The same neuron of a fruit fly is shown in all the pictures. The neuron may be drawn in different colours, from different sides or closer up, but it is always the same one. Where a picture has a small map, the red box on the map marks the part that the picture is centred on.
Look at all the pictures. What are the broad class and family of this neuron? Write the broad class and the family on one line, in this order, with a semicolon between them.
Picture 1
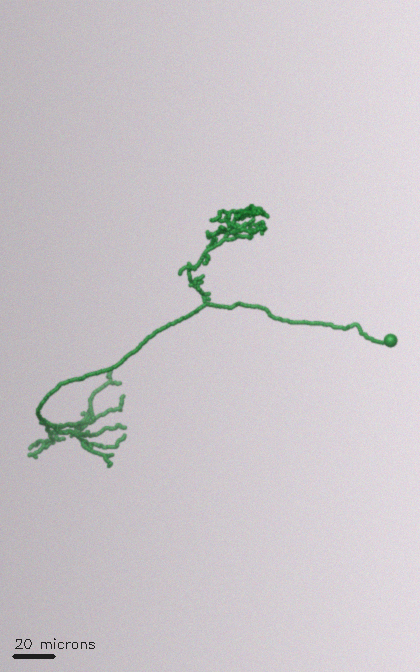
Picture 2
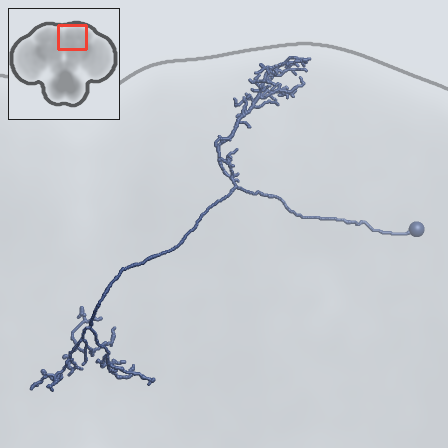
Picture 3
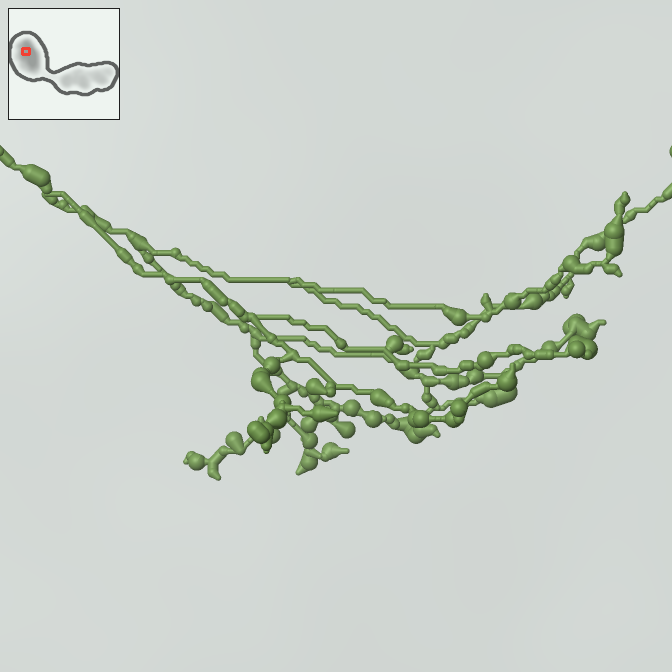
central-brain intrinsic neuron; hemilineage DL1_dorsal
